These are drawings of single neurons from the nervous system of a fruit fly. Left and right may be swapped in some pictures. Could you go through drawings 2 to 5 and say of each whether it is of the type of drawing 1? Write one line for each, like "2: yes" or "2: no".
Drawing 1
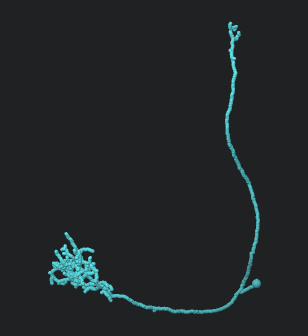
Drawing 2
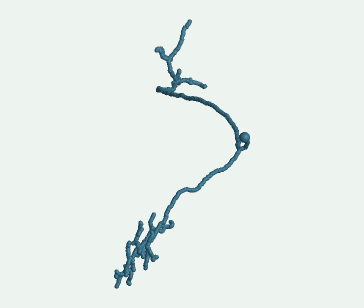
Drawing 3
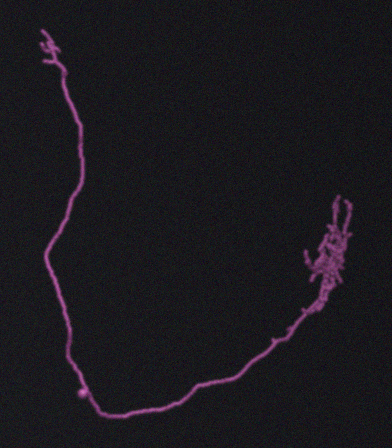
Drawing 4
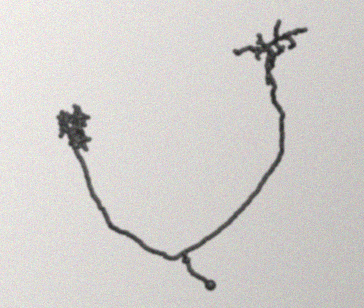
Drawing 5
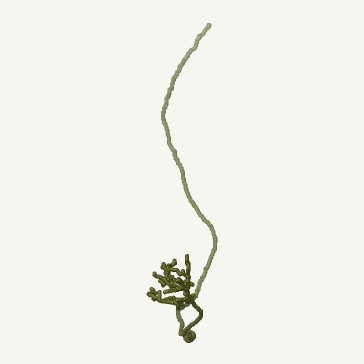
2: no
3: yes
4: no
5: yes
